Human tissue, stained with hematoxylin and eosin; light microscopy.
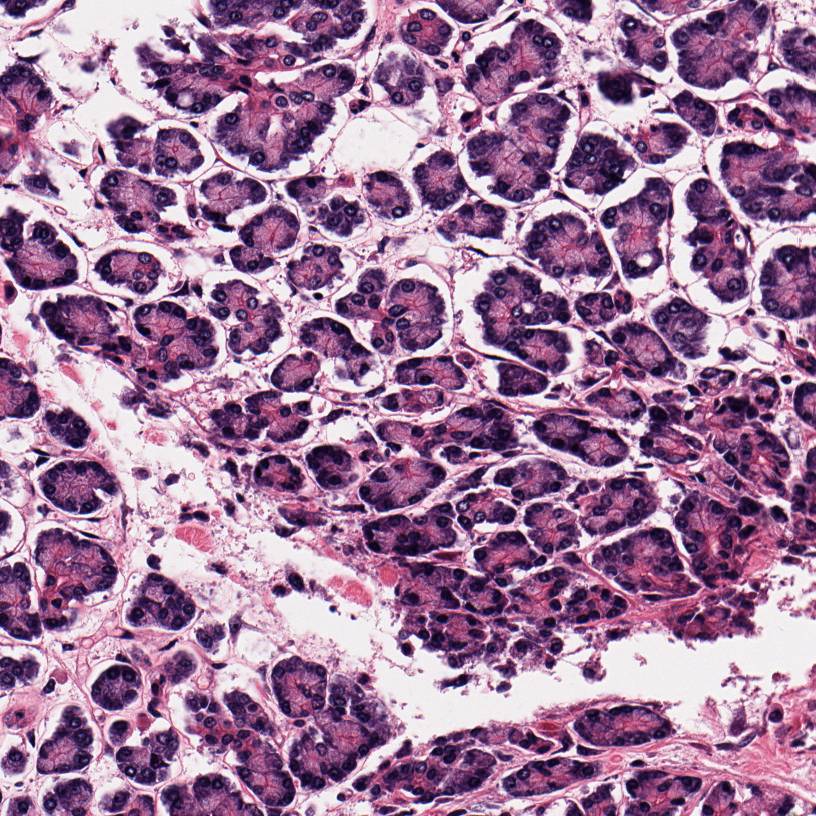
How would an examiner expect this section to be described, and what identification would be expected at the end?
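Closely packed rounded glandular acini fill most of the field. Their pyramidal cells carry small round dark nuclei at the base, and the central lumina are tiny and inconspicuous, not dilated. Red blood cells lie in loose tissue at the upper edge of the lower left-centre cleft. This is pancreas.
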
